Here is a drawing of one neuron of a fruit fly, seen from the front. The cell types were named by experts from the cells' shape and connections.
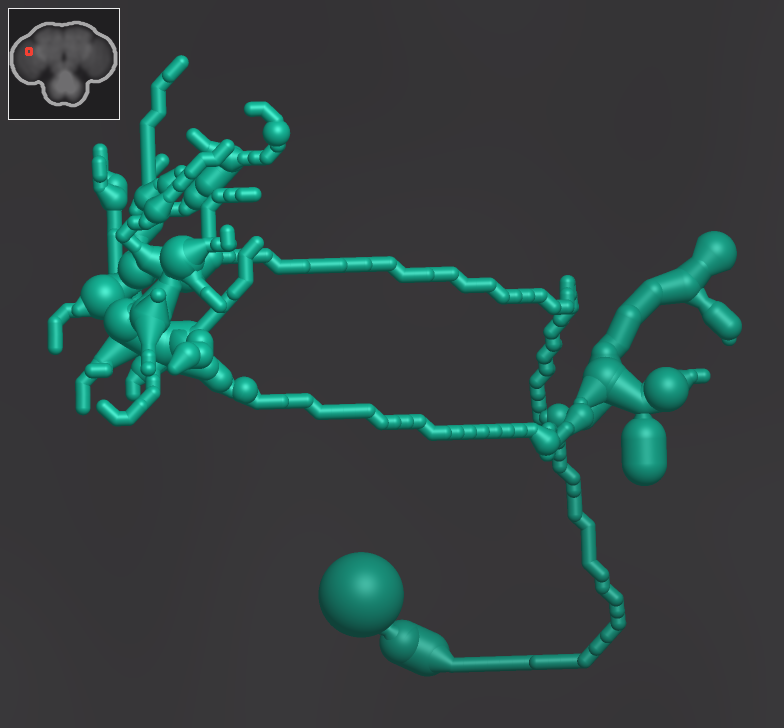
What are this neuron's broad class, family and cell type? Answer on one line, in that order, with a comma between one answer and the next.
optic-lobe intrinsic neuron, T, T4b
